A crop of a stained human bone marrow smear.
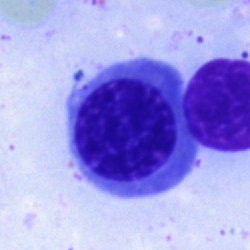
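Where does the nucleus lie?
Off-centre, toward the left of the cell.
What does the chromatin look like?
Dark purple, broken up throughout by fine paler streaks.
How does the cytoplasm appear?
Blue, forming a rim that is broadest on the right side of the nucleus.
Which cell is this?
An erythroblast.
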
